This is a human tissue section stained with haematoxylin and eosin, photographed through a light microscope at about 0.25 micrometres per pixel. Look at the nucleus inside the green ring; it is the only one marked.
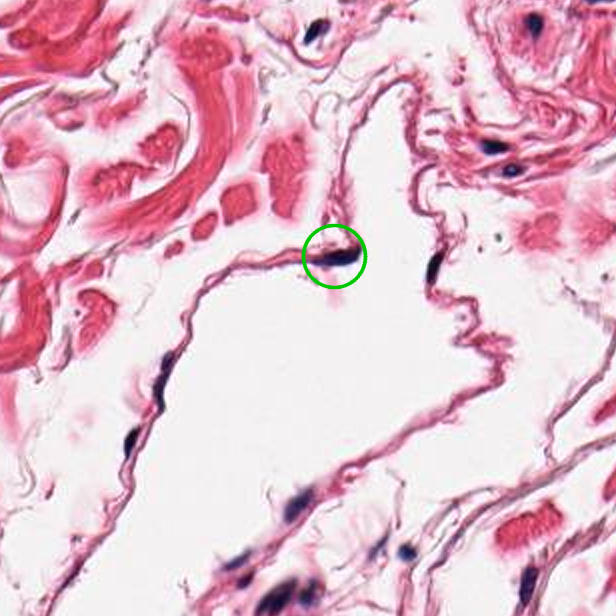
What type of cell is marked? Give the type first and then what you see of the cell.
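The marked nucleus belongs to an endothelial cell. The nucleus is flattened and elongated, drawn out along the thin wall it sits in, and is darker and more compact than the plumper nuclei in the surrounding tissue. The nucleus stains a deep, fairly even blue-purple with no visible internal detail. Little cytoplasm is visible; it amounts to a thin pale pink strip continuing along the wall from the nucleus. The cell lies along the thin, wavy wall that lines a large empty lumen, at the inner surface facing that space, with other similar flat dark nuclei spaced along the same wall.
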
